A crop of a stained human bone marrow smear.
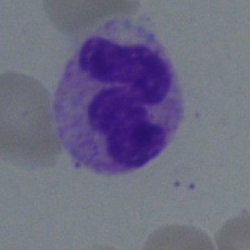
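Segmented neutrophil, the central cell of a stained human bone marrow smear seen by light microscopy. The chromatin is dark purple and dense, and no nucleoli can be seen in the nucleus. The cytoplasm is pale lilac, without visible vacuoles.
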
